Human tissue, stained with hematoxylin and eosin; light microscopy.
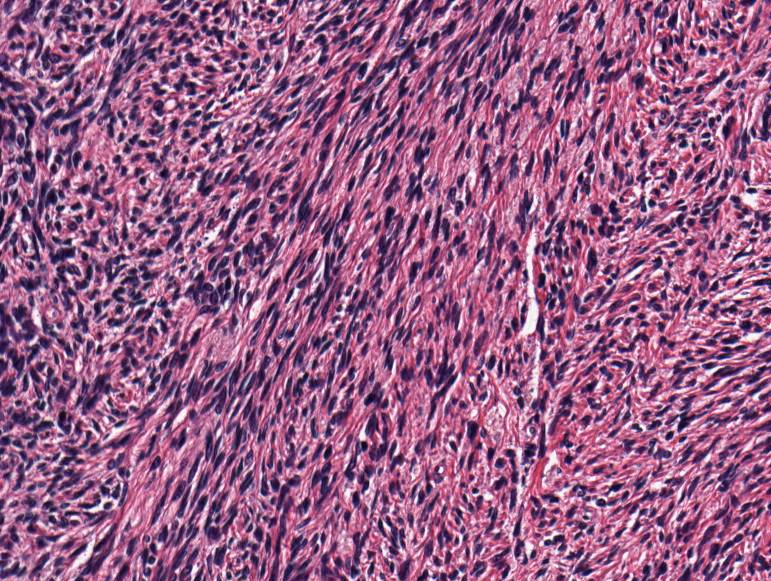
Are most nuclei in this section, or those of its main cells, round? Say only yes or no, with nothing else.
No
